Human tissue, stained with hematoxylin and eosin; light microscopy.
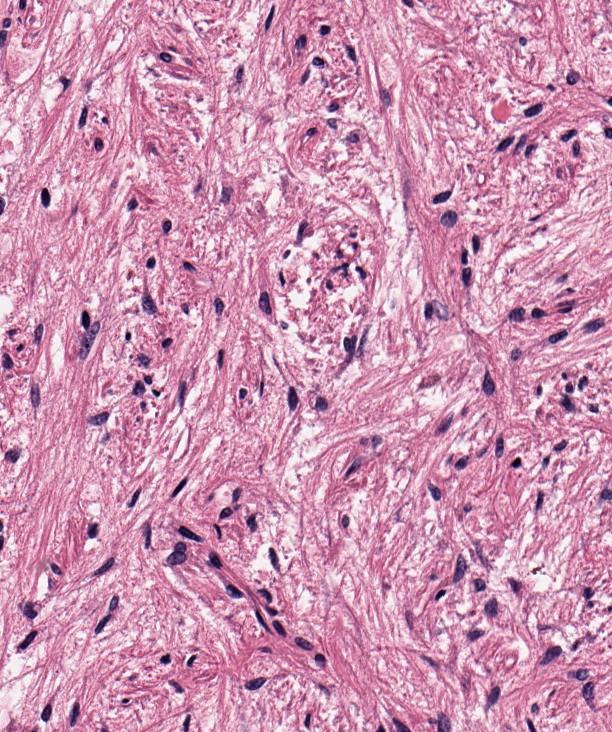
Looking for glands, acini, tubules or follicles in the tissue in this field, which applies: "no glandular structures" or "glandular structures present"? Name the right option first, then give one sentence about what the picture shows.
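No glandular structures. No epithelium or glands are present anywhere in the field.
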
